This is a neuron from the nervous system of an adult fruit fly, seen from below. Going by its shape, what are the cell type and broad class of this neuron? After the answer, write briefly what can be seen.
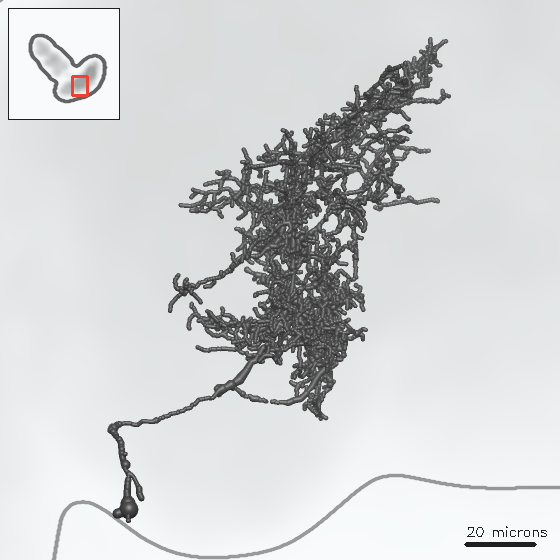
It is of cell type AVLP370_b. This is a central-brain intrinsic neuron. The cell body is at the lower left of the picture. By the scale bar it is about 140 microns tall in this view. More than a hundred branch ends can be seen.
